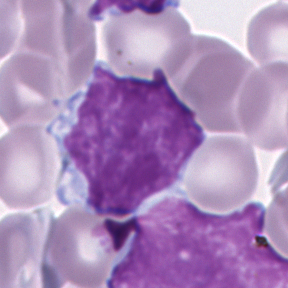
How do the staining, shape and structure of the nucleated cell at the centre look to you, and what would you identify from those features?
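Most of the cell is taken up by one unlobed nucleus, its chromatin finely textured purple with paler streaks and no coarse dark clumps. The scant pale blue cytoplasm shows mainly on the left, where its edge is ragged with fine frayed projections. It's a typical lymphocyte.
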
